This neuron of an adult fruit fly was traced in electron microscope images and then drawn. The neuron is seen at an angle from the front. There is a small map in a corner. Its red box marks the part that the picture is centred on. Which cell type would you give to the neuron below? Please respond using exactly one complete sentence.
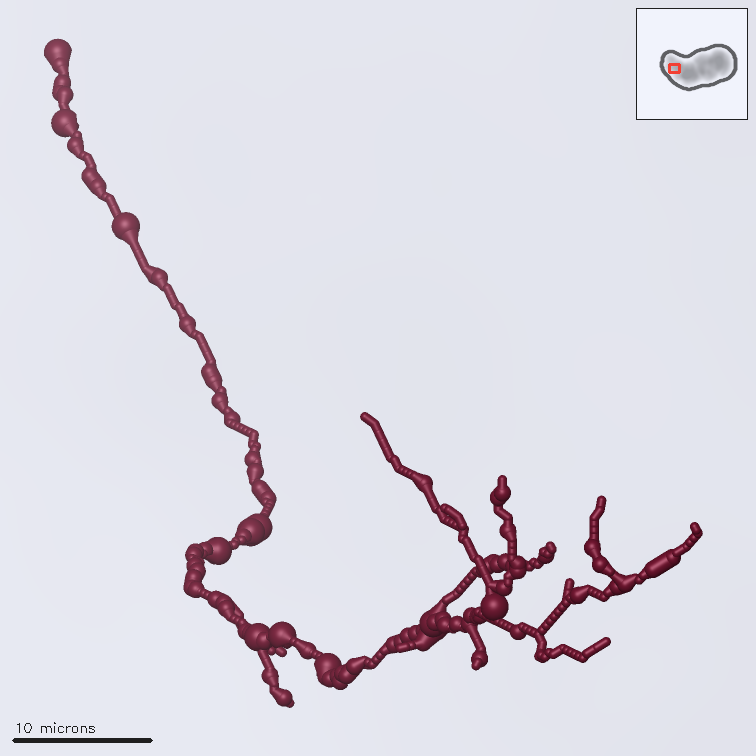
This neuron is recognized as the cell type LgLG1a.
